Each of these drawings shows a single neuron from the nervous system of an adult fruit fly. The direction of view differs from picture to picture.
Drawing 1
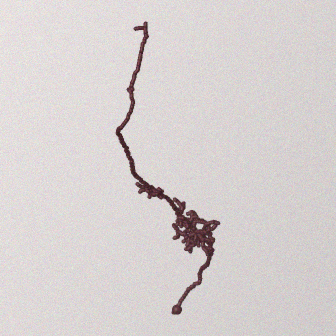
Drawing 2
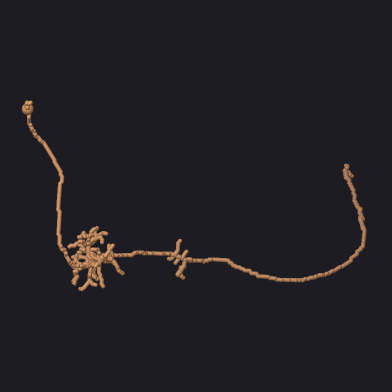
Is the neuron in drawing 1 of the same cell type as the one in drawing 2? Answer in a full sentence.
They are of the same cell type.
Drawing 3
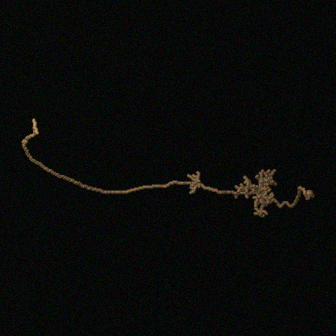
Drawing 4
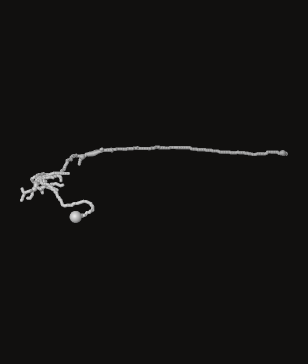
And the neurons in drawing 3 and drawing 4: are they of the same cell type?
They are of different cell types.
